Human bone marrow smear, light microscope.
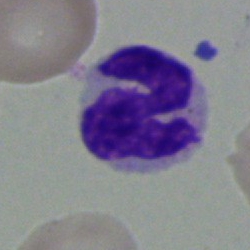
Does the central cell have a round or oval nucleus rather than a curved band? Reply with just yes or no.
No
